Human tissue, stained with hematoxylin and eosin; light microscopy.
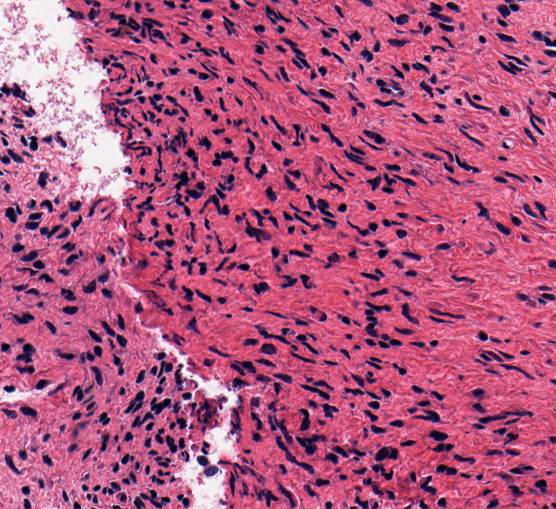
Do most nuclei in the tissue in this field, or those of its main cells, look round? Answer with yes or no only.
No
